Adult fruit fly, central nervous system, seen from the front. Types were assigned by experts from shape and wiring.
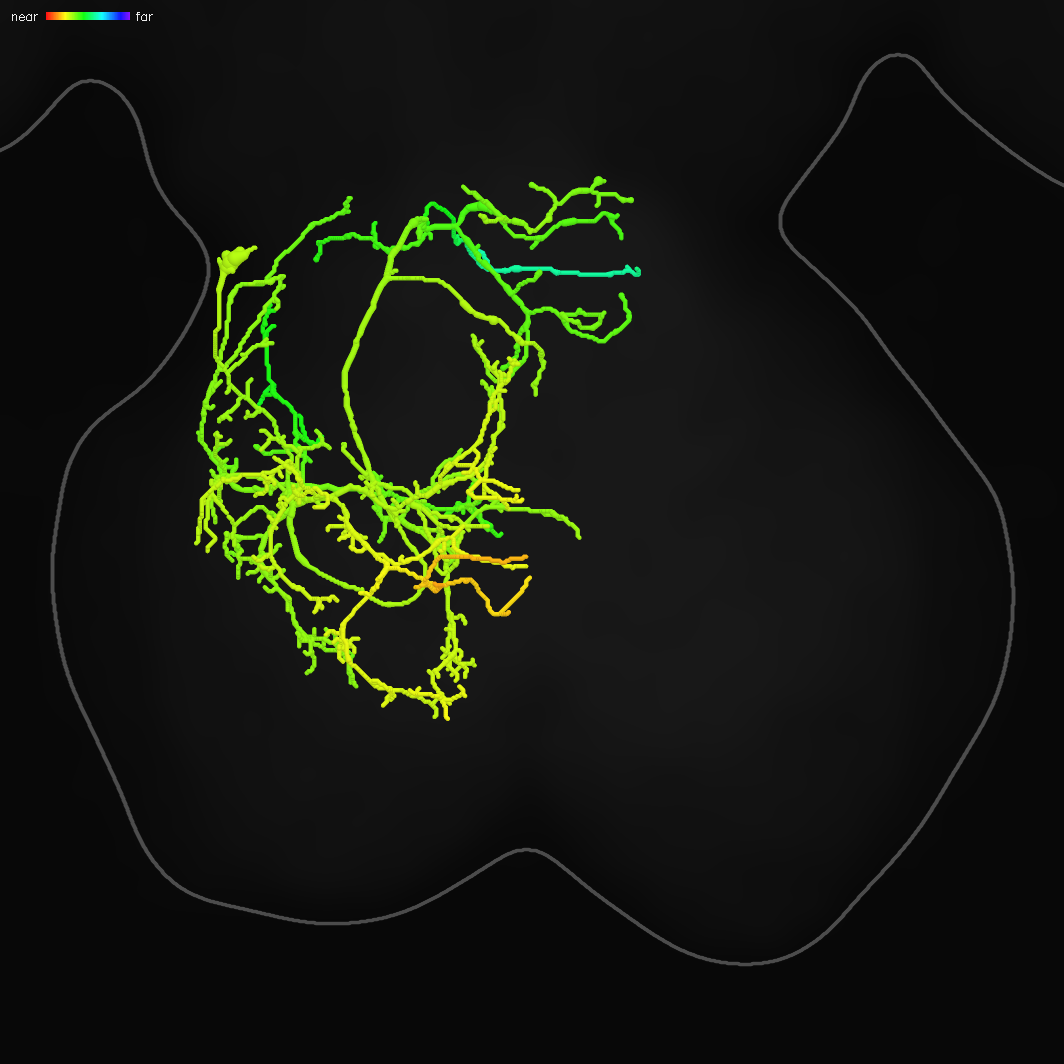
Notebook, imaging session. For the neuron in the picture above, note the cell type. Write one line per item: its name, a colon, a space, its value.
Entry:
cell type: IN17A029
